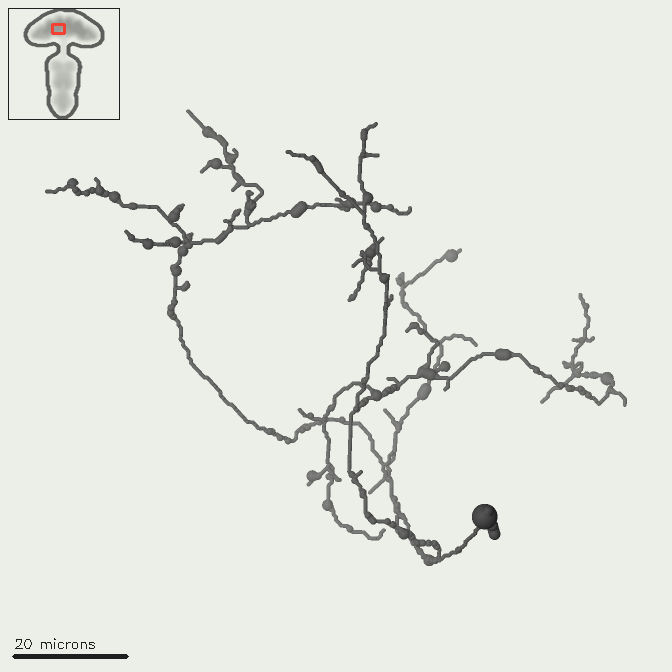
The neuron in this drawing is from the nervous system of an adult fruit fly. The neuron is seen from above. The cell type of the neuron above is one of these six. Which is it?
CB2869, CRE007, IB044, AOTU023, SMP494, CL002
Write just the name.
CB2869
